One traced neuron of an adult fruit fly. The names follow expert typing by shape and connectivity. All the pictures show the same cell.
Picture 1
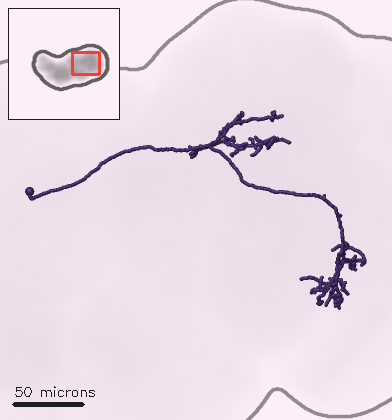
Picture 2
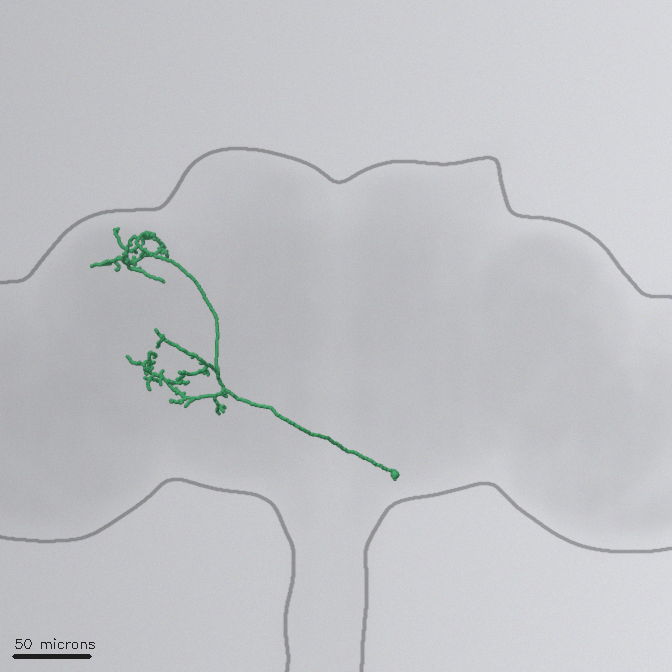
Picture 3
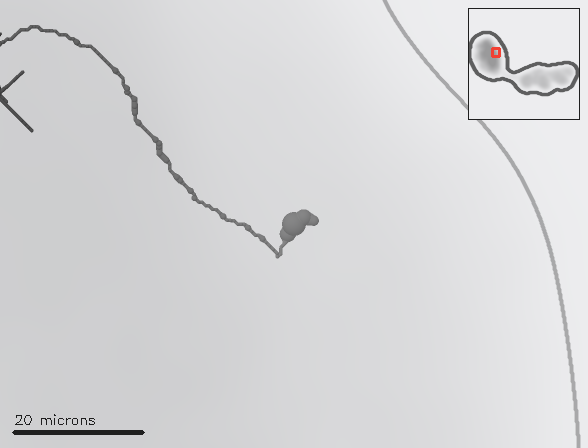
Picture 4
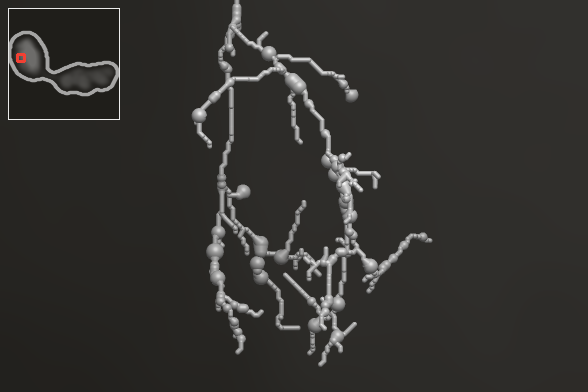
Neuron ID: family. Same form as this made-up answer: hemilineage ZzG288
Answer: hemilineage DM6_posterior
